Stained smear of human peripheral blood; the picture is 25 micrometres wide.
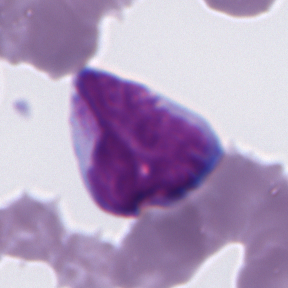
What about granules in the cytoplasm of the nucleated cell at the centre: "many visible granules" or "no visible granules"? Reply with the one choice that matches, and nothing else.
No visible granules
